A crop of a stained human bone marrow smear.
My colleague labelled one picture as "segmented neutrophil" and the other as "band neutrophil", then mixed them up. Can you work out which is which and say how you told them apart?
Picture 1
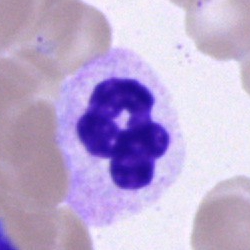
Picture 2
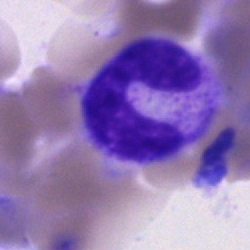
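Picture 1: segmented neutrophil. Picture 2: band neutrophil. Picture 2 nucleus: a thick band curved into a C shape, open side facing right.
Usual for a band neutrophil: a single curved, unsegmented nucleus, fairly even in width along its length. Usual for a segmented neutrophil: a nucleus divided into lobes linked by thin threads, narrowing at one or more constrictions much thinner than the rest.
Picture 1: outline roughly oval and smooth; chromatin dense and dark purple throughout the nucleus. Picture 1 cytoplasm: abundant, pale lilac, with fine, faint purplish granules. Picture 2: chromatin dark purple and coarsely clumped; fine purple specks scattered through pale cytoplasm.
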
